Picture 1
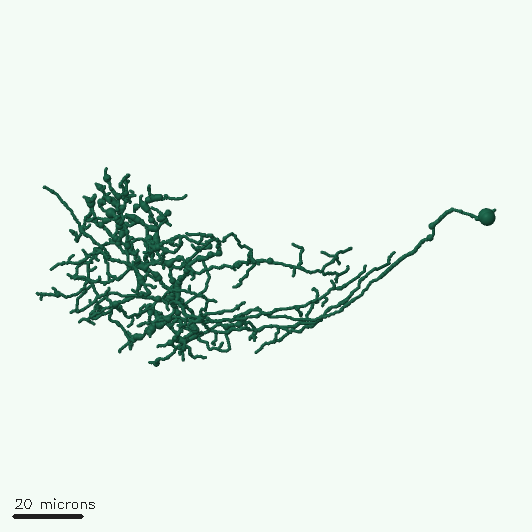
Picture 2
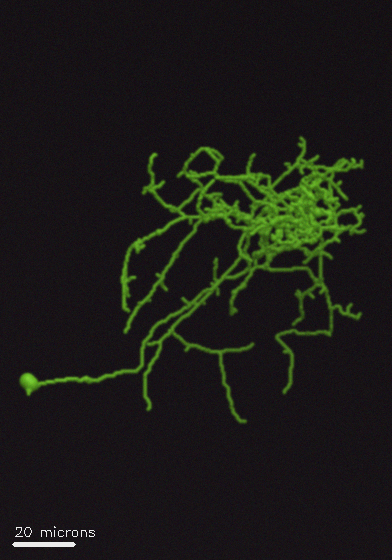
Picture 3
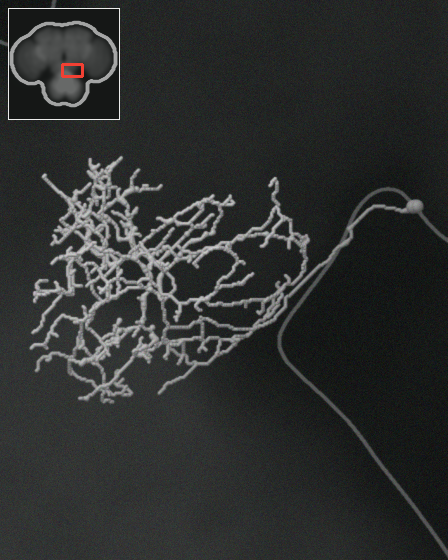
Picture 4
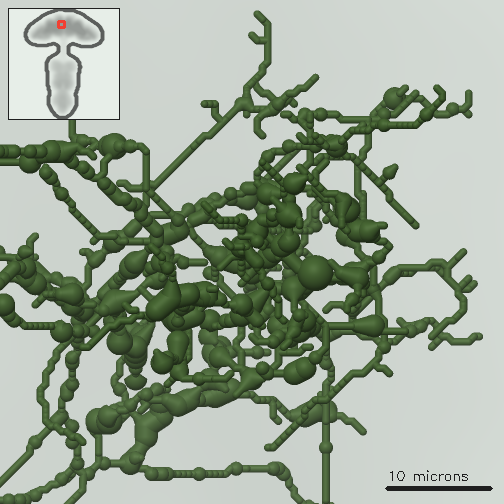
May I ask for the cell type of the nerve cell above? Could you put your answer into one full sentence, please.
Regarding its cell type, the nerve cell is GNG452.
